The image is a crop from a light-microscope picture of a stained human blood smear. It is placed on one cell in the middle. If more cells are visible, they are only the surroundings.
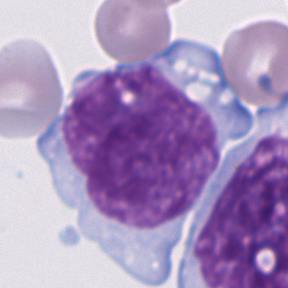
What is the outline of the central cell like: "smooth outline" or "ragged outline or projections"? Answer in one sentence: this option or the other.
The border of the cell is ragged or frayed, or shows projections, blebs or tags.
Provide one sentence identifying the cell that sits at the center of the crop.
Standing at the centre of this crop is a myeloblast.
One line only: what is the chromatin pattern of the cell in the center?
In this cell the chromatin is fine rather than coarsely clumped.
